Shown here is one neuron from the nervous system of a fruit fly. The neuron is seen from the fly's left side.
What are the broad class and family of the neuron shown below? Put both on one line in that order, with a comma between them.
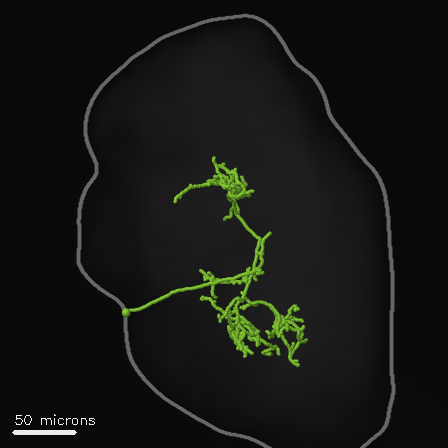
central-brain intrinsic neuron, hemilineage PSa1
